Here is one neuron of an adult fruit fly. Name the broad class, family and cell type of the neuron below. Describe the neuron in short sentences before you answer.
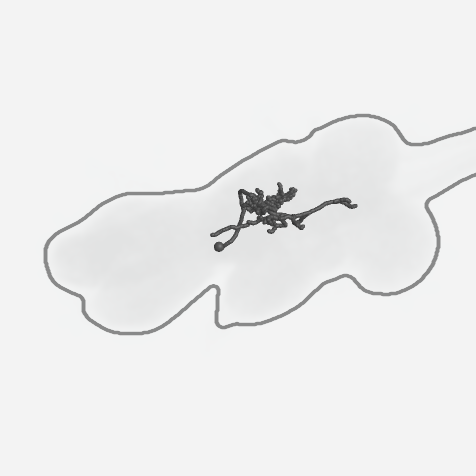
It is in the nerve cord and does not reach the brain. The cell body can be seen in the middle of the picture. It is a nerve-cord intrinsic neuron. Its family is hemilineage 06A. The cell type is IN06A065.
